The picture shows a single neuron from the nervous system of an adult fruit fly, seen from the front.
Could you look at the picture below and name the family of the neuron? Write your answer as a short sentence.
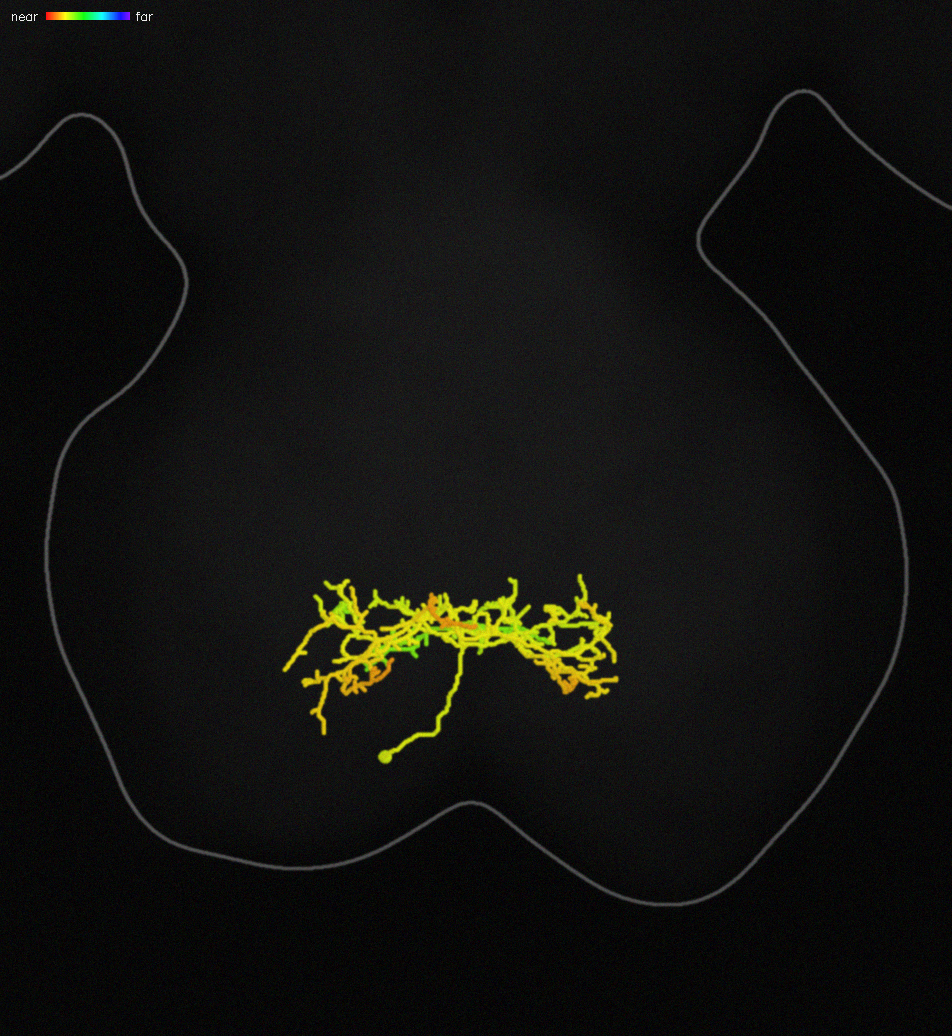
The family is hemilineage 00A.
